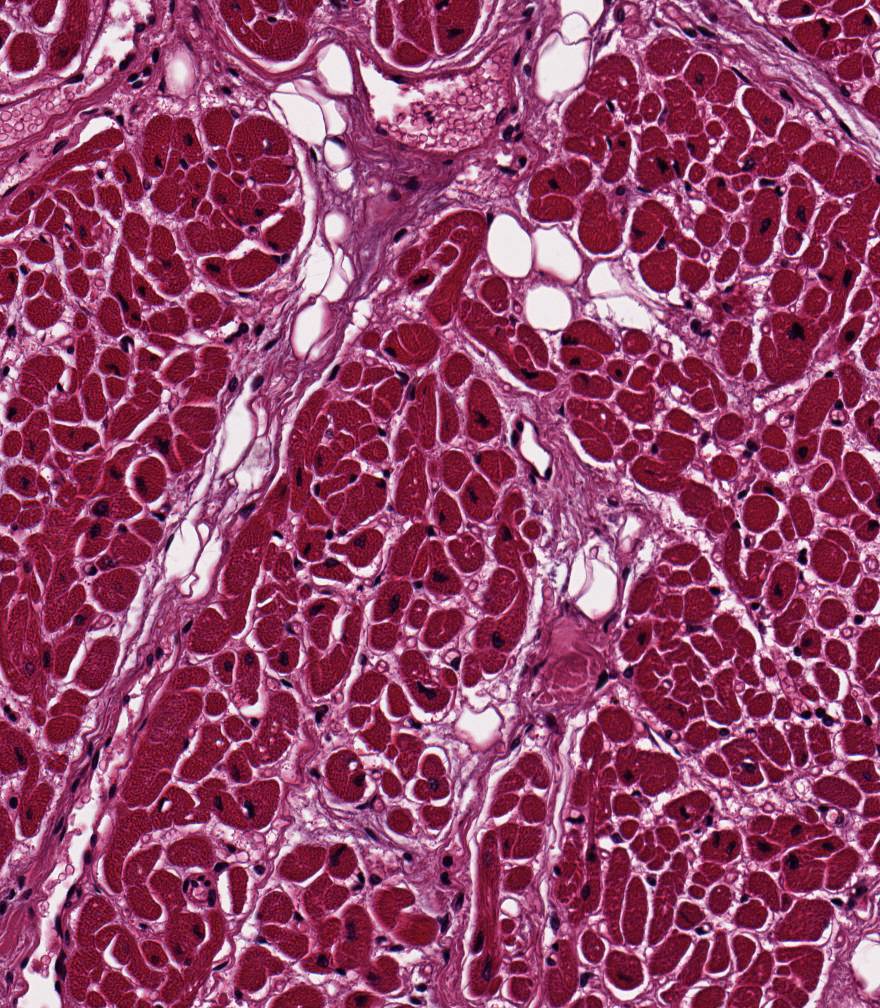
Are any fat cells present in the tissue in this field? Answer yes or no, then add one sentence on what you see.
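Yes. Scattered empty, rounded fat cells lie singly and in small clusters within the connective tissue strands, mostly in the upper centre.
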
